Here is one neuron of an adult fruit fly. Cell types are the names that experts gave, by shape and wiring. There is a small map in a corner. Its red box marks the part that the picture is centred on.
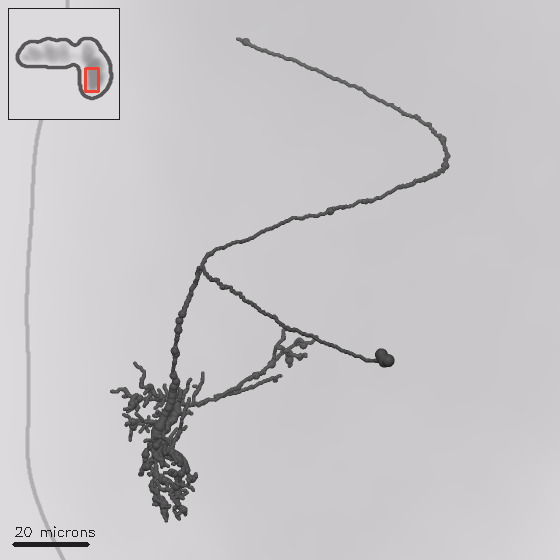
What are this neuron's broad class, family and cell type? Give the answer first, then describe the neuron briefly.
Its broad class is visual projection neuron. The family is TmY. Its cell type is TmY14. By the scale bar it is about 130 microns tall in this view. The picture shows dozens of branch ends.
